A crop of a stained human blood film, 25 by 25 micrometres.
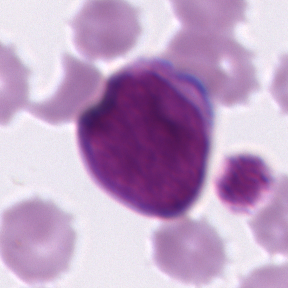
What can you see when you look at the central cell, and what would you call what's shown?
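Around the nucleus lies only a very thin rim of cytoplasm, in which no granules are visible. The chromatin is fine and evenly spread, without coarse clumps. No vacuoles are seen anywhere in the cell. The name of the cell is myeloblast.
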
